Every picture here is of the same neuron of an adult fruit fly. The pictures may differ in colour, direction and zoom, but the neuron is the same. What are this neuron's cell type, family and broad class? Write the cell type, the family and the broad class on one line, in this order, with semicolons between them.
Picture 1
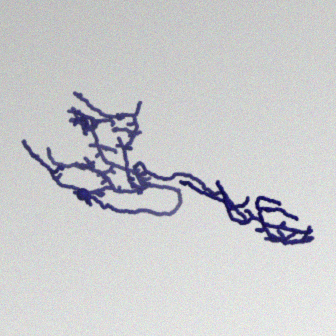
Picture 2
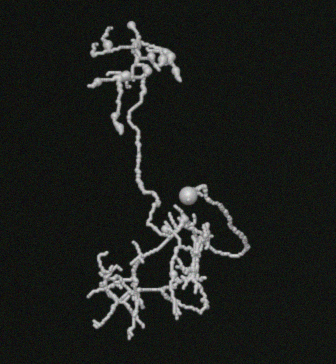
CB2976; hemilineage LHp2; central-brain intrinsic neuron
